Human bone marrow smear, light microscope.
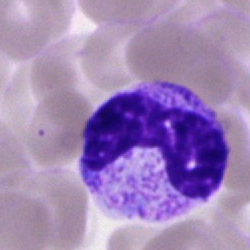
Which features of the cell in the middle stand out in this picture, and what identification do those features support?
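Notice the nucleus: a thick curved band, like a horseshoe, opening downward. Its chromatin is dark purple and coarsely clumped. Inside that curve, pale lilac cytoplasm fills the lower centre of the cell. The outline's round and smooth all the way round. That's a band neutrophil.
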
